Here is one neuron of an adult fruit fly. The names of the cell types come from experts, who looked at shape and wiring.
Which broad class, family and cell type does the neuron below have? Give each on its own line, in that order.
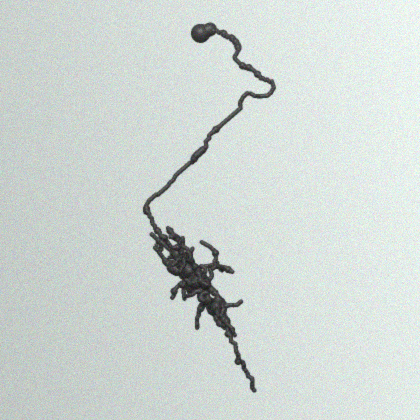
optic-lobe intrinsic neuron
Dm
Dm8b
